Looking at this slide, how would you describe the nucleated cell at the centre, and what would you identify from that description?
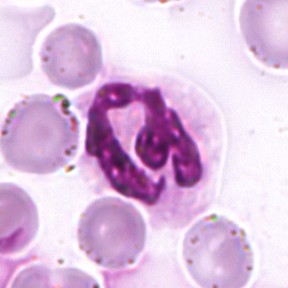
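I can't find any nucleoli in the nucleus. There is plenty of cytoplasm, and it is a pale pinkish-lilac. I see no large orange-red granules in it, and no vacuoles either. This is a segmented neutrophil.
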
